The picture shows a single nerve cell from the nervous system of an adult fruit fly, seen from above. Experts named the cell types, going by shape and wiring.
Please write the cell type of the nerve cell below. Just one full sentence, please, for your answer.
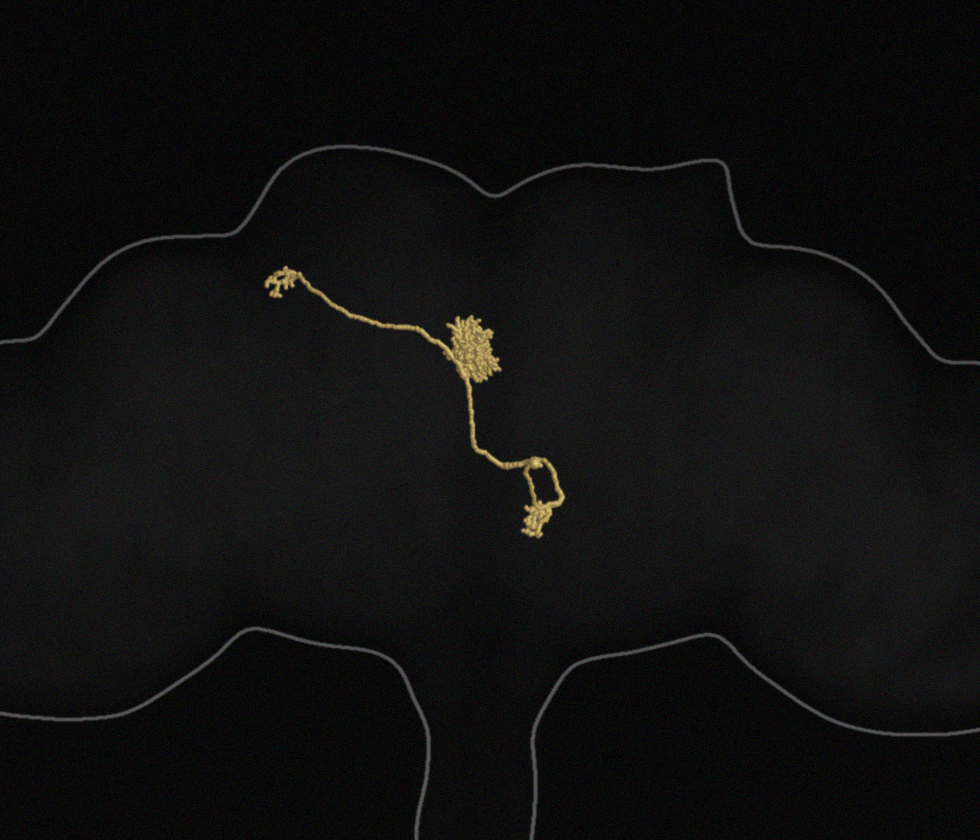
This nerve cell has been assigned cell type EPG.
